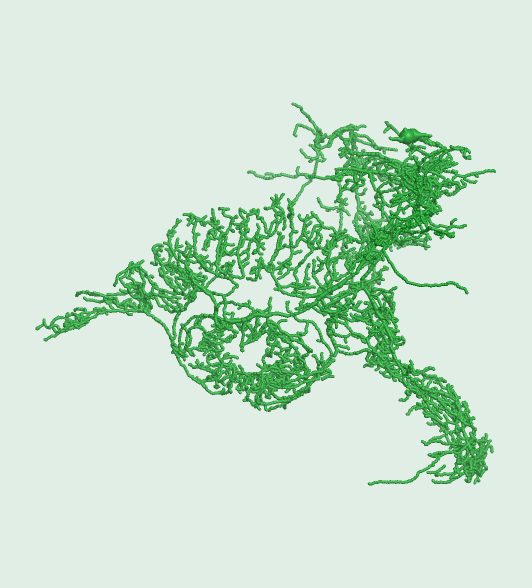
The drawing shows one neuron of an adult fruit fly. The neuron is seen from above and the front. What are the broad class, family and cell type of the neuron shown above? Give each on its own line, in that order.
central-brain intrinsic neuron
class CX
ExR3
